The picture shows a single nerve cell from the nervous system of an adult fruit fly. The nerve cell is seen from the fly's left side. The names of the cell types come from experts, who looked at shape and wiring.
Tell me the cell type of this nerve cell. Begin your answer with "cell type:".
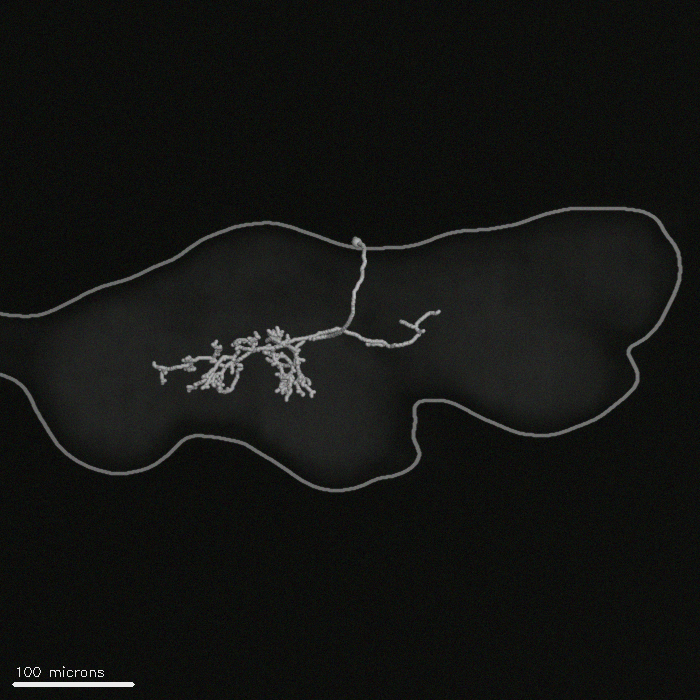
cell type: IN11A041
